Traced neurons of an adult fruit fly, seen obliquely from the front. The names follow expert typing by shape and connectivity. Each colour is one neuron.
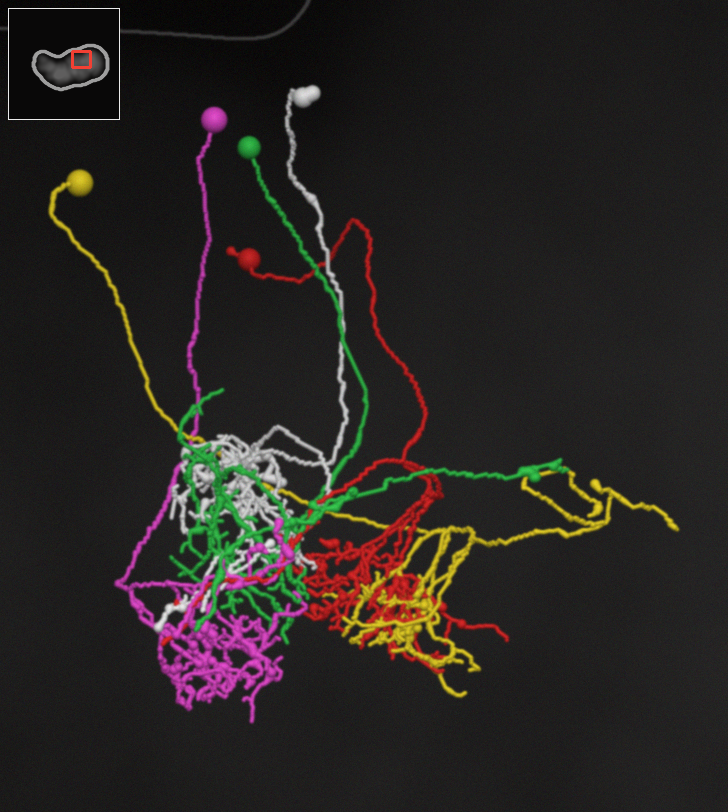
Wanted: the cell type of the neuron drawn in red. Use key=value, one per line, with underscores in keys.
cell_type=FC1B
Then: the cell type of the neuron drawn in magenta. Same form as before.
cell_type=FC1D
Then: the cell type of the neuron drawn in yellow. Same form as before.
cell_type=FC1E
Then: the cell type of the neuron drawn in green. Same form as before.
cell_type=FC1C_a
